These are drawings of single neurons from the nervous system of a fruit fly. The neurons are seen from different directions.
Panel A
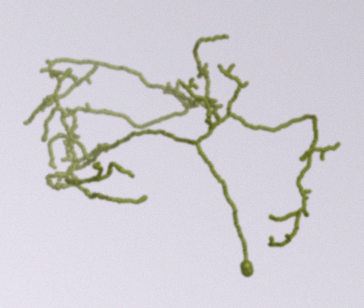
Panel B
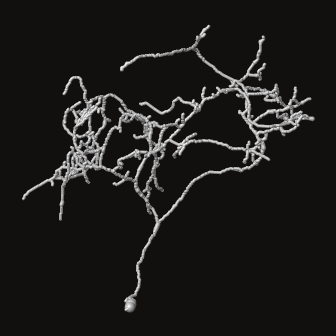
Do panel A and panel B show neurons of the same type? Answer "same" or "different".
different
